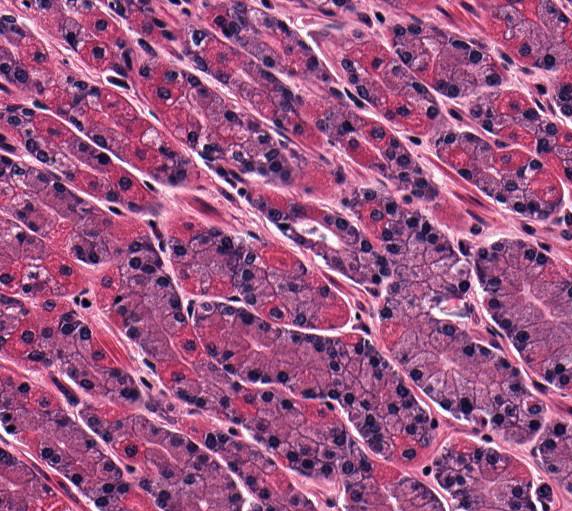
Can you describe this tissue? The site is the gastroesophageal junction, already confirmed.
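Look at the gland lining: two kinds of cell are mixed there, one with bright pink cytoplasm, one with pale purple-grey cytoplasm. The purple-grey ones are chief cells, with finely granular cytoplasm and small dark nuclei toward the cell base. Between the glands lies only a scant, thin strand of pale pink connective tissue. The gland lumina are narrow and mostly inconspicuous.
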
